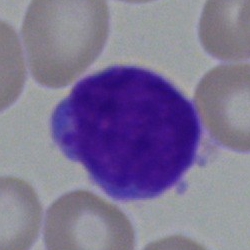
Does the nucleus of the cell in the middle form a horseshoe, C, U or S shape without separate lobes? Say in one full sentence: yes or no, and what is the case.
No, the nucleus is compact and round or oval rather than band-shaped.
